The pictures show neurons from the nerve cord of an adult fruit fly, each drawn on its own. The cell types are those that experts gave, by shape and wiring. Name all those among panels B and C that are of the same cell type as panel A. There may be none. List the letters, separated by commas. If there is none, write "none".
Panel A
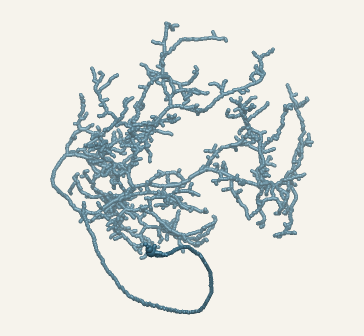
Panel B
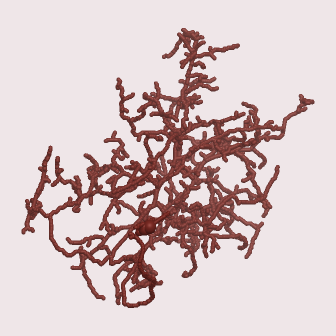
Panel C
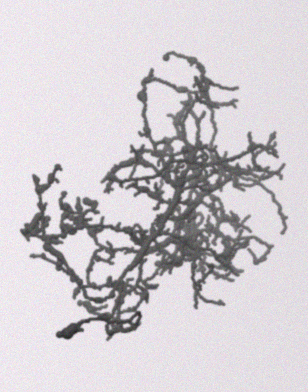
B, C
